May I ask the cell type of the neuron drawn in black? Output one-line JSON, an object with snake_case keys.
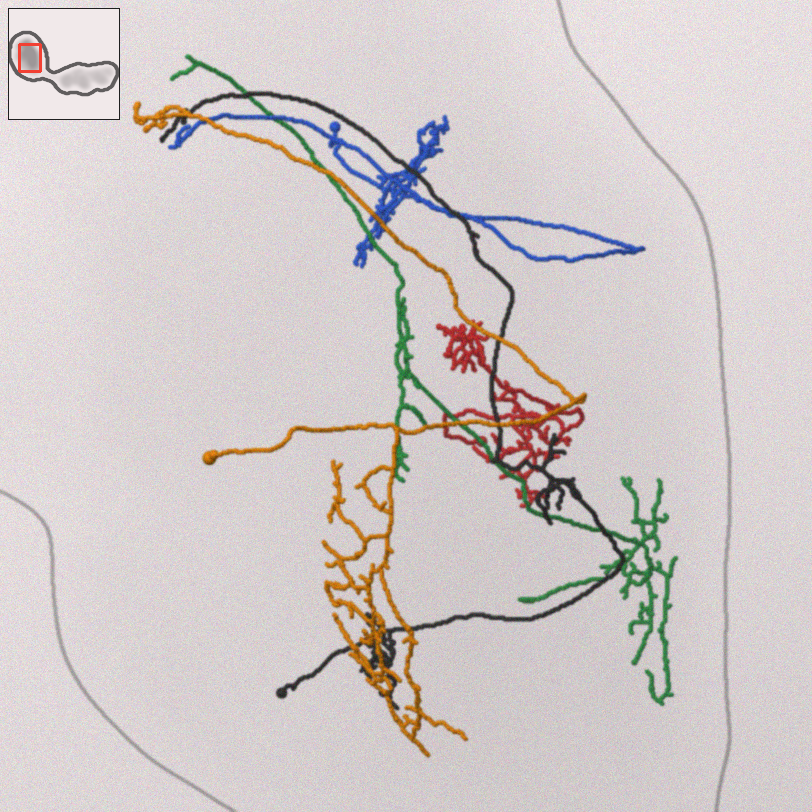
{"cell_type": "MeTu4f"}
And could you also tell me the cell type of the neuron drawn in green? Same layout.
{"cell_type": "MeTu4c"}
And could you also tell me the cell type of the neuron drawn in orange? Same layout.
{"cell_type": "MeTu4d"}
